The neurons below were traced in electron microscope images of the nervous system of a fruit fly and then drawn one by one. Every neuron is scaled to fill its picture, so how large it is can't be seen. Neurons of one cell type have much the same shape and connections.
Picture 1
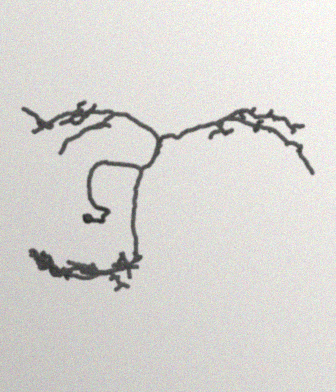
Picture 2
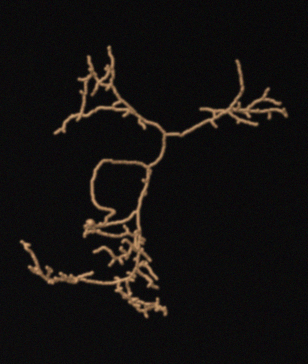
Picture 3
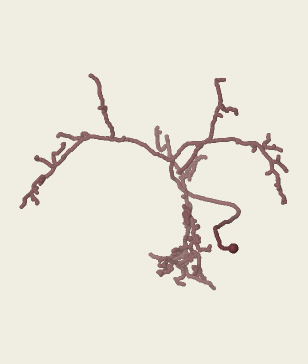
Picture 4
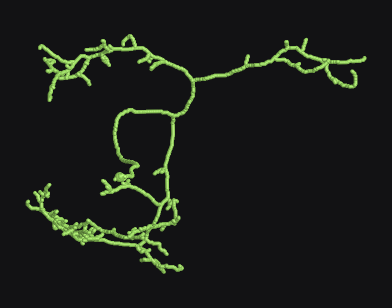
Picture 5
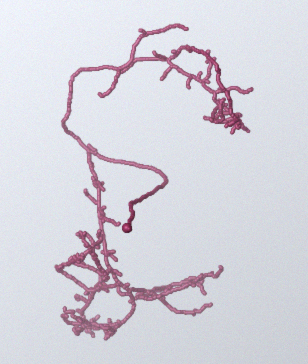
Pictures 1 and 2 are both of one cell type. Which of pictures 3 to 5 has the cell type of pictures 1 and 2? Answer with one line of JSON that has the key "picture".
{"picture": 4}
